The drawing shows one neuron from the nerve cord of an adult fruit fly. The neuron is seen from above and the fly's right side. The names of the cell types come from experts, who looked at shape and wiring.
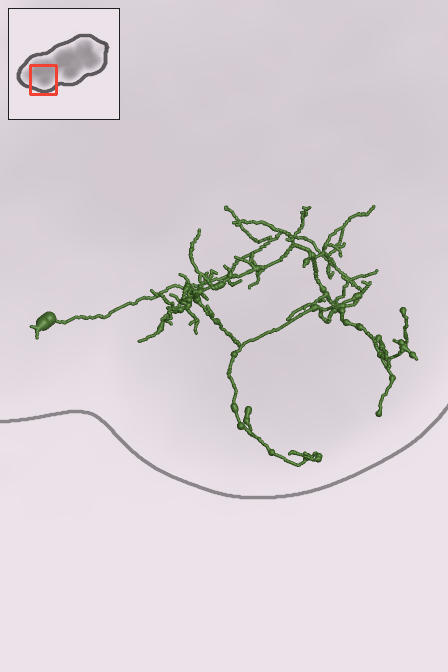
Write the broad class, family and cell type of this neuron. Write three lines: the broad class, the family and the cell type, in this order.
nerve-cord intrinsic neuron
hemilineage 14A
IN14A065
